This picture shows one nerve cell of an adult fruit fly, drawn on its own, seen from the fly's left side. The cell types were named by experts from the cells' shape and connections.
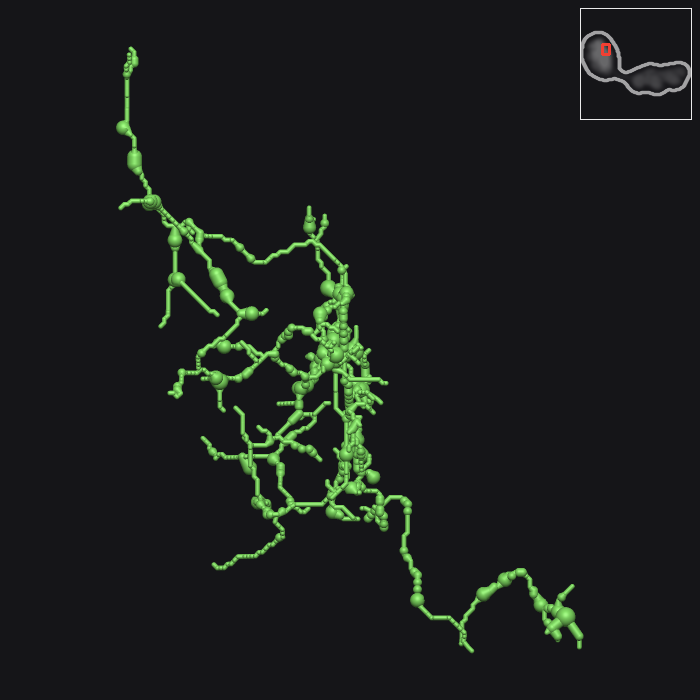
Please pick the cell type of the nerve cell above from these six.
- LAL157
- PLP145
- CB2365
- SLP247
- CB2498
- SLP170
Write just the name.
PLP145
